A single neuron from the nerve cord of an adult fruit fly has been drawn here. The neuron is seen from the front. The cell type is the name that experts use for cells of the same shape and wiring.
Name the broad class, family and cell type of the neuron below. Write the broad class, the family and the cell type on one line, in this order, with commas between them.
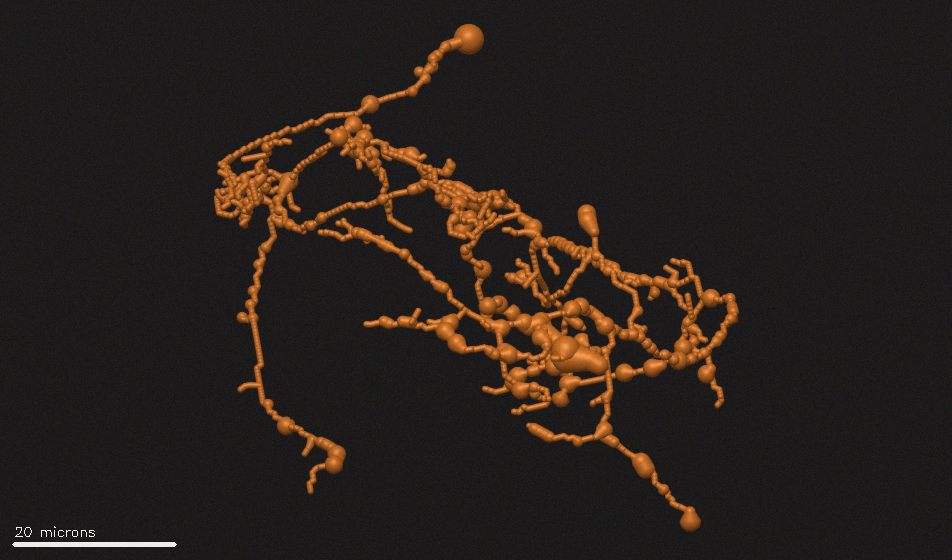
nerve-cord intrinsic neuron, hemilineage 03B, IN03B083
